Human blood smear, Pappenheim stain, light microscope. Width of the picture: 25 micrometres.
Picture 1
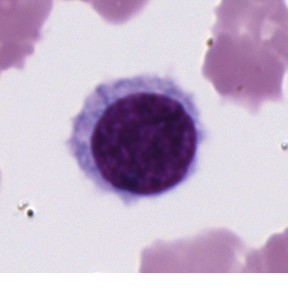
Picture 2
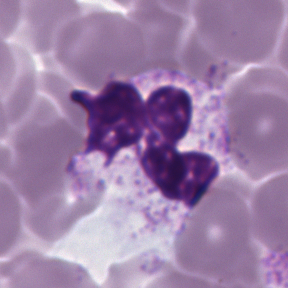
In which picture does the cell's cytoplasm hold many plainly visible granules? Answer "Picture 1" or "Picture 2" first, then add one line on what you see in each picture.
Picture 2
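In picture 1: No granules can be seen in the cytoplasm.
In picture 2: The cytoplasm is sprinkled with many fine, small purplish-pink granules.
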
